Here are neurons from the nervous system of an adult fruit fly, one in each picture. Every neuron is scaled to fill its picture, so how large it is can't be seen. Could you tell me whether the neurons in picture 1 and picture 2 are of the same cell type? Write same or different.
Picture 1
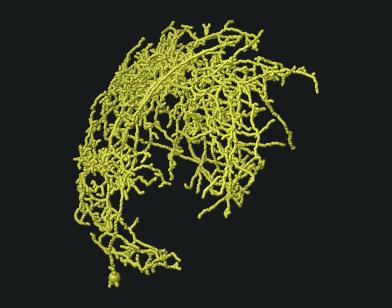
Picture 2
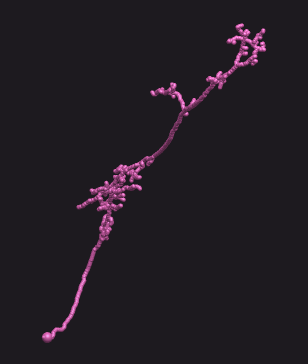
different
